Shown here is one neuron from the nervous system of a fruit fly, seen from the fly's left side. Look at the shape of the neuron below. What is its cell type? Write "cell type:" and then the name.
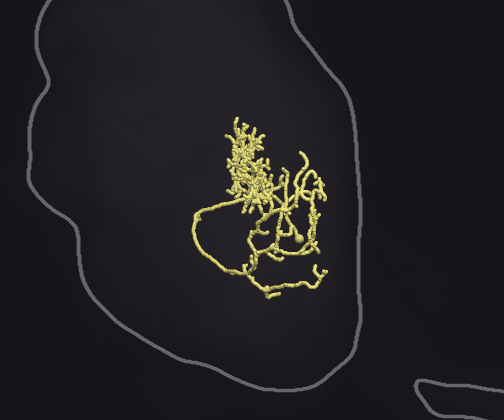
cell type: MeLo14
